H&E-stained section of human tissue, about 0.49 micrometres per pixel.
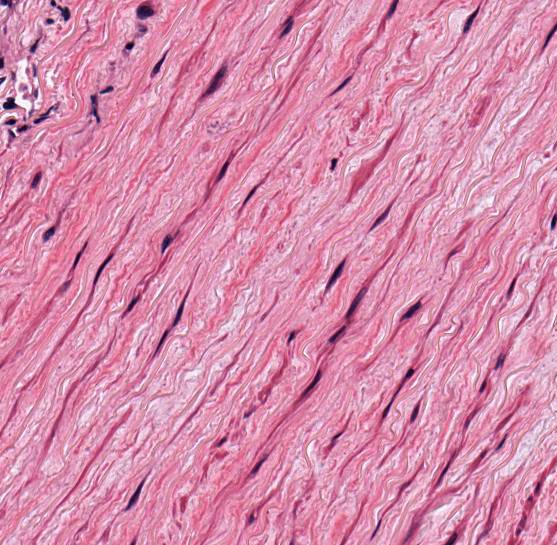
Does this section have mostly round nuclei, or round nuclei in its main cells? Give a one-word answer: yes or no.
No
